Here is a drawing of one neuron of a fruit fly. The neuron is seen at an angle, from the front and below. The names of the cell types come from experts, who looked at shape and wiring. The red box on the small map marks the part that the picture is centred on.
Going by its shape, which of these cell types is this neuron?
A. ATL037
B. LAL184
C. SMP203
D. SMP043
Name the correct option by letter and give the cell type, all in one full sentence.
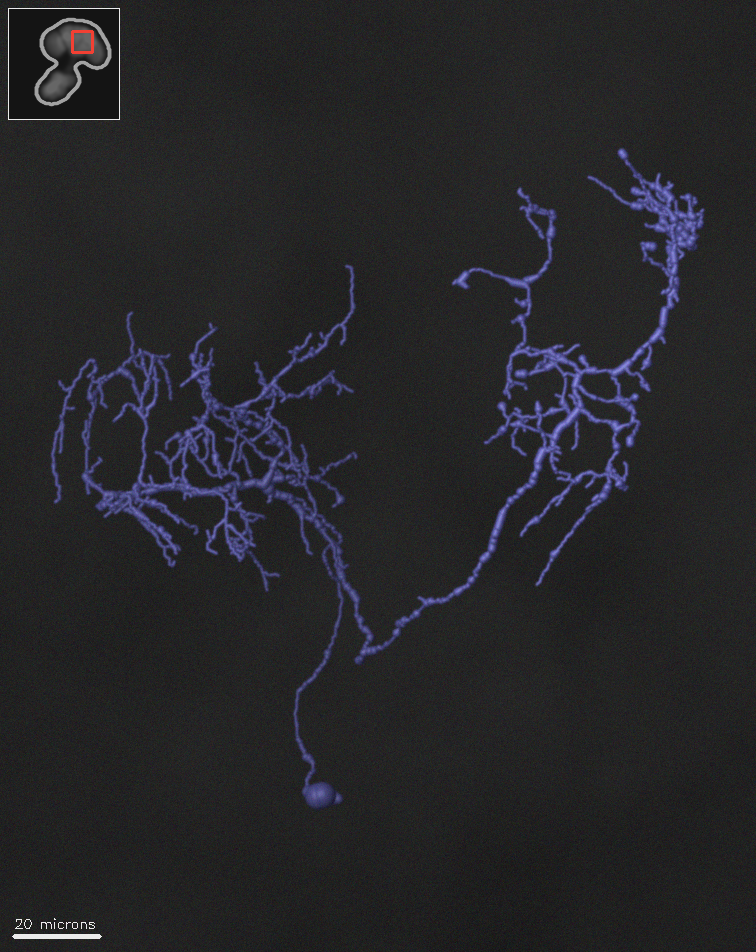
The neuron falls under LAL184, the cell type named in option B.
